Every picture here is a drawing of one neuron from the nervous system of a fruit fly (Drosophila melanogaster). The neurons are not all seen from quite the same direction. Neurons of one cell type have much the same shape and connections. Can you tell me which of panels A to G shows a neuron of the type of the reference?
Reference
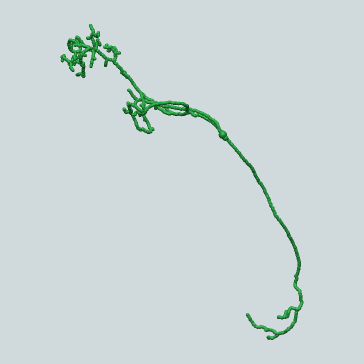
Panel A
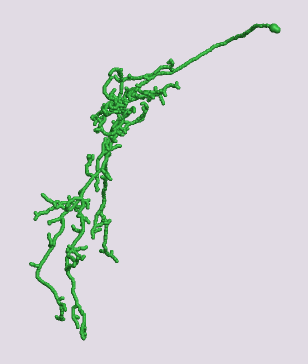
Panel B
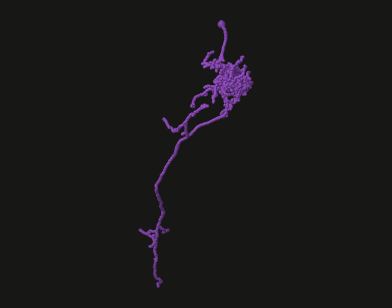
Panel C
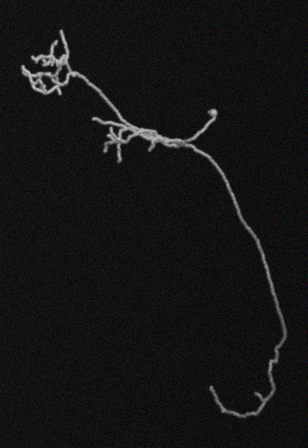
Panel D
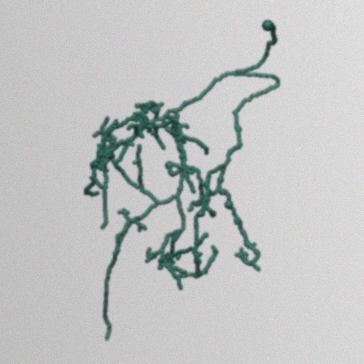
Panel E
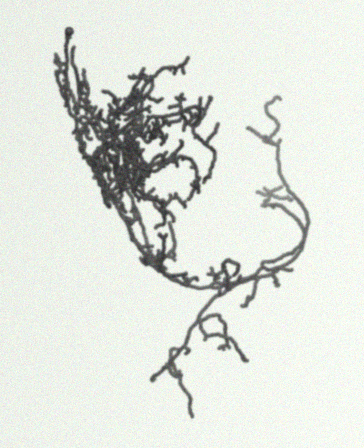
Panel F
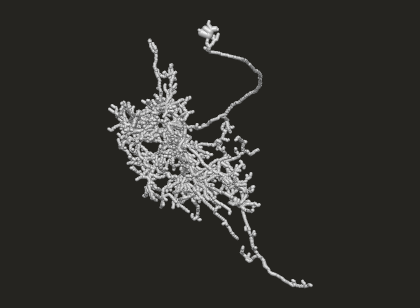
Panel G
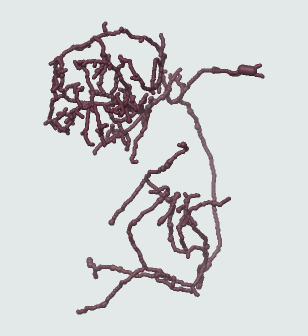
Panel C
